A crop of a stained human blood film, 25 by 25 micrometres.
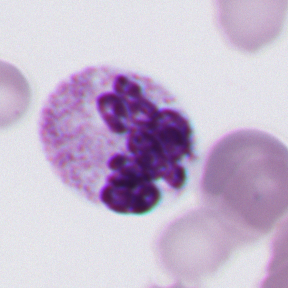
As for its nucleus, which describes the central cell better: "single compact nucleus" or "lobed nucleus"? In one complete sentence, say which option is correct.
This cell has a nucleus made up of distinct lobes.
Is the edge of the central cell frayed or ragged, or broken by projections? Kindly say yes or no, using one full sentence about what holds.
No, smooth rather than rough is the outline of this cell.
